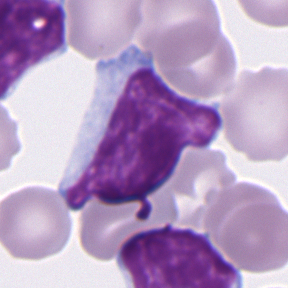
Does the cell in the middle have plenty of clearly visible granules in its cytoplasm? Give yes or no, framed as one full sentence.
No, its cytoplasm lacks visible granules entirely.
